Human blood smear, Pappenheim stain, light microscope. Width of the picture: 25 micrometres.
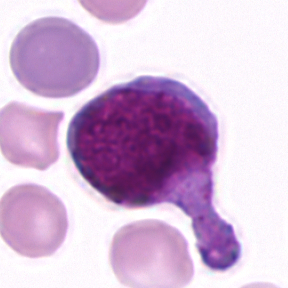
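Atypical promyelocyte from a stained peripheral blood smear. A single tail-like cytoplasmic projection extends toward the lower right, its cytoplasm pale lilac with fine stippling and no coarse granules. Around the nucleus, which measures about 12 by 11 micrometres, the cytoplasm forms only a narrow bluish rim. The chromatin is finely granular and evenly spread rather than coarsely clumped.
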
